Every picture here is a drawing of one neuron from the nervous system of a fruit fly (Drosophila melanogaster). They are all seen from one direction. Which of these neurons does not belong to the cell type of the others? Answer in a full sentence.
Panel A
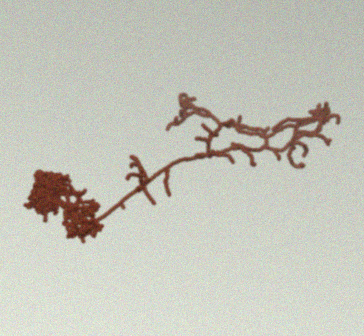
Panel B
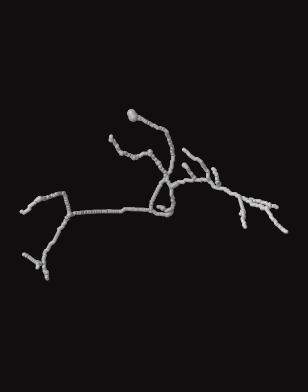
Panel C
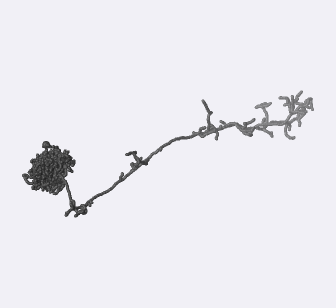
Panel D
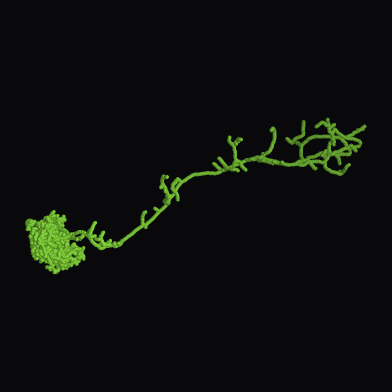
Panel B is the odd one out.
